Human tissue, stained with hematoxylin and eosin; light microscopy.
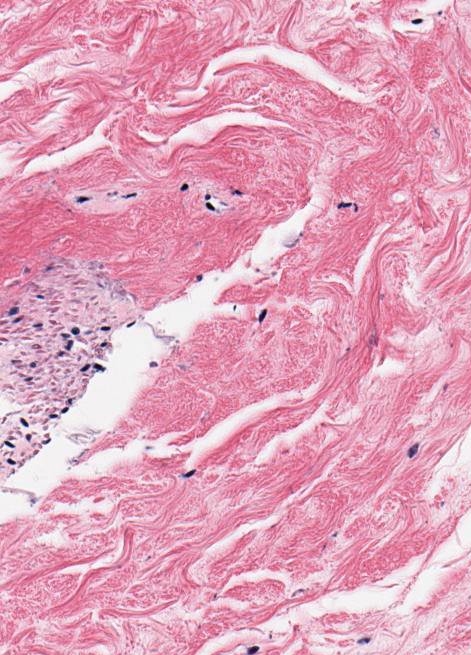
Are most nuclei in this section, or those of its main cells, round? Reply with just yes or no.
No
